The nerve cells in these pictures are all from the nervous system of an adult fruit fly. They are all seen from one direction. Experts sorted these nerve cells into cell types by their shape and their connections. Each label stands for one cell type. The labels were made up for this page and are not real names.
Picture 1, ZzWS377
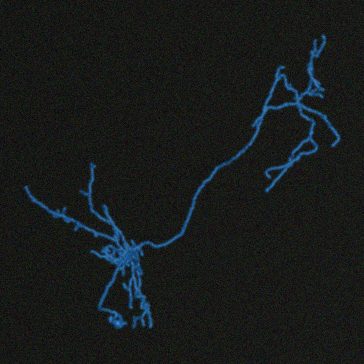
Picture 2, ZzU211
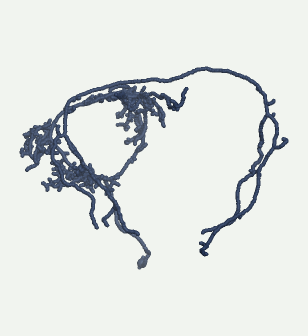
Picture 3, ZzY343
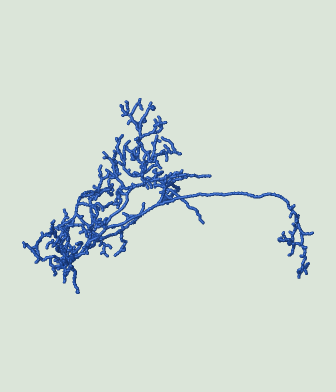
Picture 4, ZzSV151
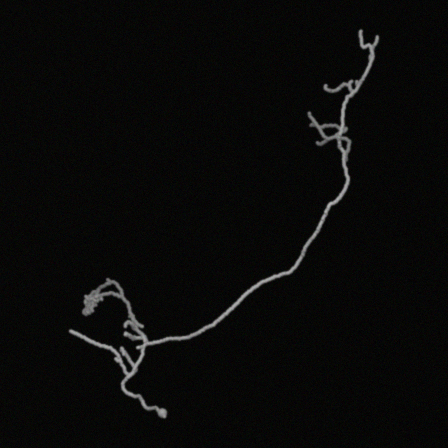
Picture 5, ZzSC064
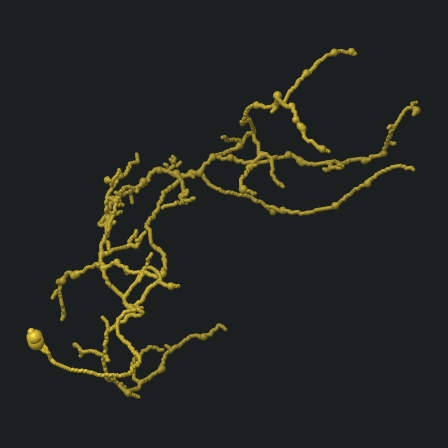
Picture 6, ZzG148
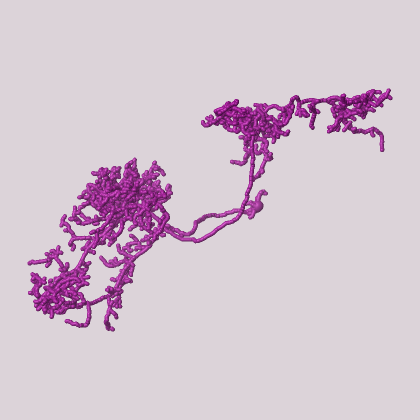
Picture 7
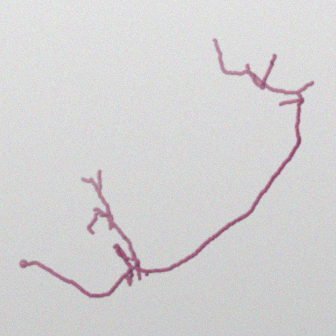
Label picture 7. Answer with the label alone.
ZzSV151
